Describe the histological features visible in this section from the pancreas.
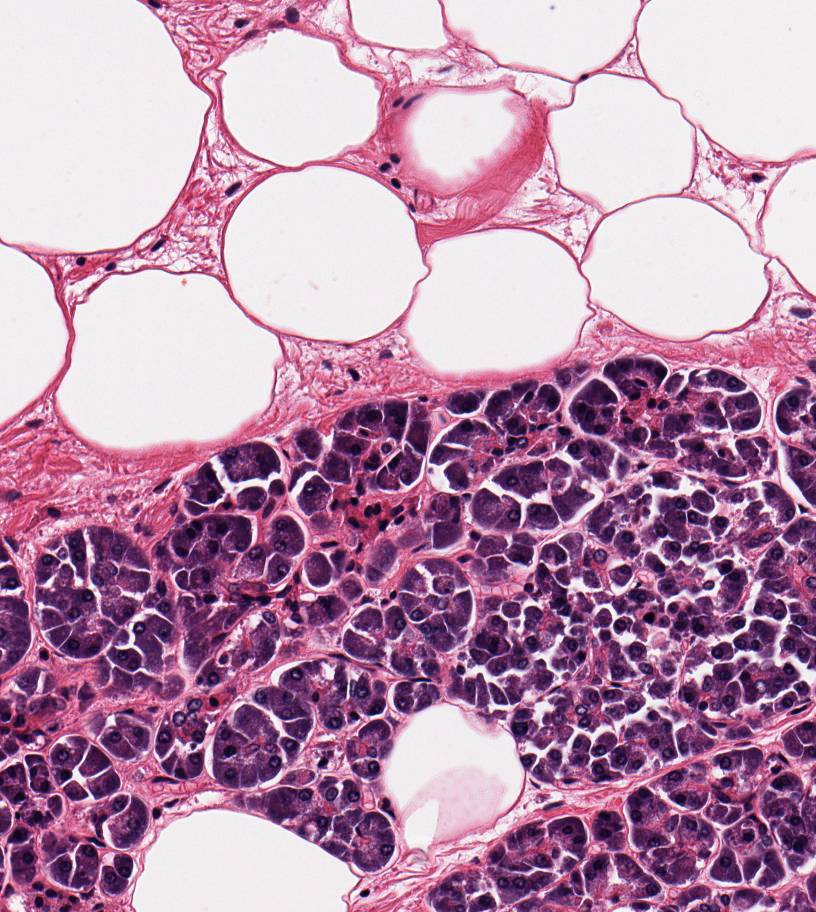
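Two regions share this field. Above are large empty fat cells; below is densely packed glandular tissue. In the lower part, small rounded clusters of cells are grouped into acini, and each acinar cell has one round dark nucleus sitting toward the outer edge of the acinus. Between the upper fat cells run thin pink fibrous strands with scattered slender nuclei.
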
